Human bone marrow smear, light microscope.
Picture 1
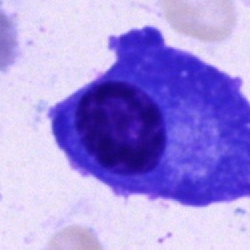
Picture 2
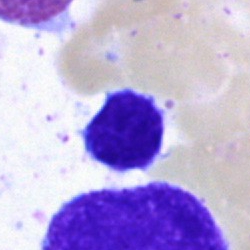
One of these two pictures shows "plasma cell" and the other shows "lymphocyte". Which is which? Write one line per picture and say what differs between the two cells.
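Picture 1: plasma cell. The cytoplasm is abundant and deep blue.
Picture 2: lymphocyte. Cytoplasm is at most a barely visible thin rim.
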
